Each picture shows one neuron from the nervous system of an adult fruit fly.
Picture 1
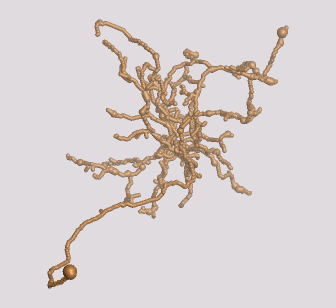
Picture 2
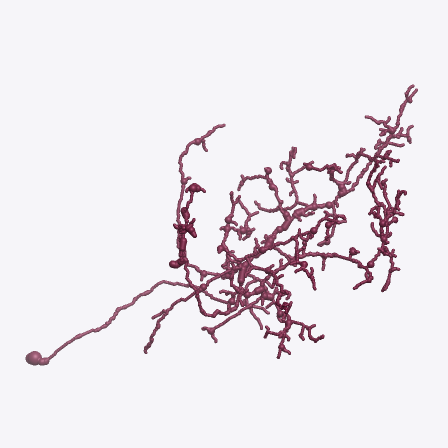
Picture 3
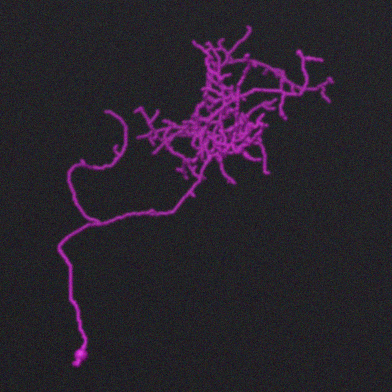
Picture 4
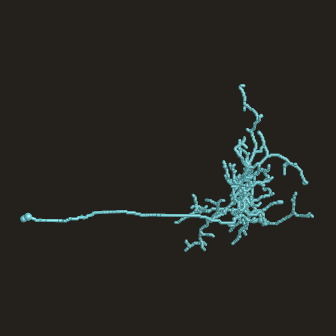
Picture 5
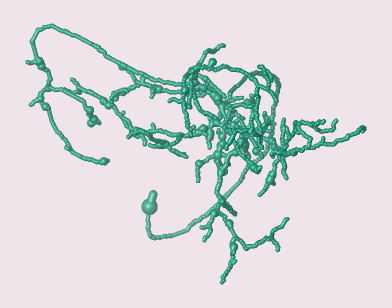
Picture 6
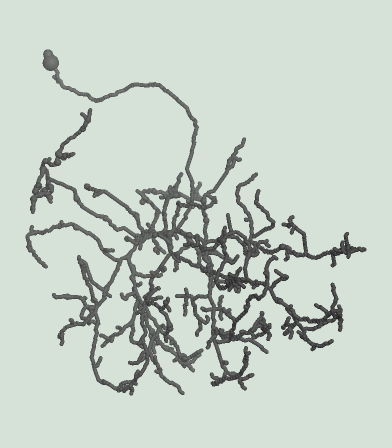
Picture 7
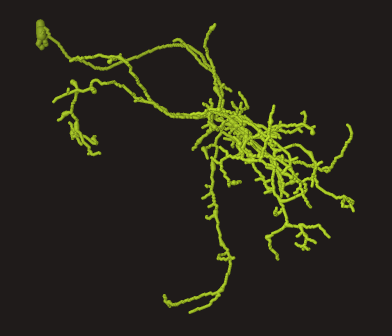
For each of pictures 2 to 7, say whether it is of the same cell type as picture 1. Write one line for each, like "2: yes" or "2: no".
2: no
3: yes
4: yes
5: no
6: no
7: no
